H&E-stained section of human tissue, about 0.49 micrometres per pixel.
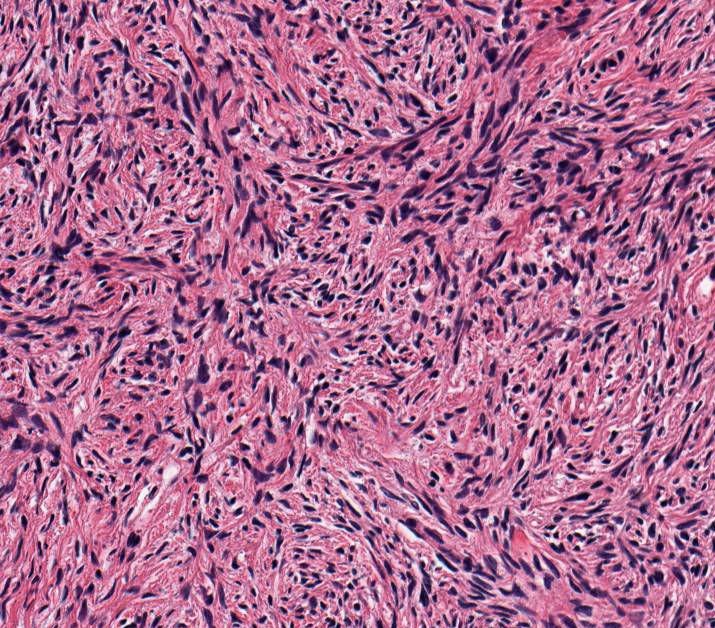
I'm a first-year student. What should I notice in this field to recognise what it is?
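Field: ovarian cortex. Spindle cells in short intersecting fascicles and whorls, storiform-like, across the field.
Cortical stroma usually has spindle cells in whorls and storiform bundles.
No large thick-walled vessels seen.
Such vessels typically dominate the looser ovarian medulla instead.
Cellularity even throughout, no distinct zones. Nuclei elongated and dark; many slightly wavy or tapered.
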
